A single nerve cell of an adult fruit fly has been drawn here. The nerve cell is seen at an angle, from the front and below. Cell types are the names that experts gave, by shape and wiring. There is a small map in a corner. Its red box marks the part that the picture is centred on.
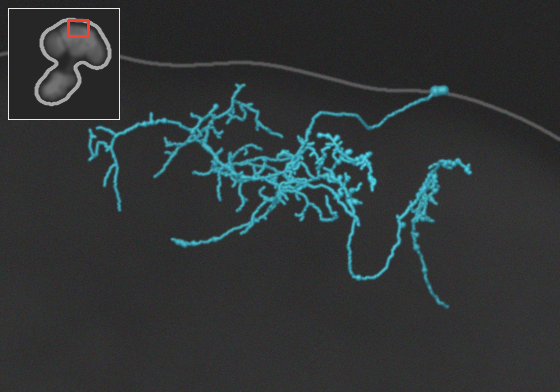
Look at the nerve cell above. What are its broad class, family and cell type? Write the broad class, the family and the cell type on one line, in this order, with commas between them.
central-brain intrinsic neuron, hemilineage SMPad3, SMP133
